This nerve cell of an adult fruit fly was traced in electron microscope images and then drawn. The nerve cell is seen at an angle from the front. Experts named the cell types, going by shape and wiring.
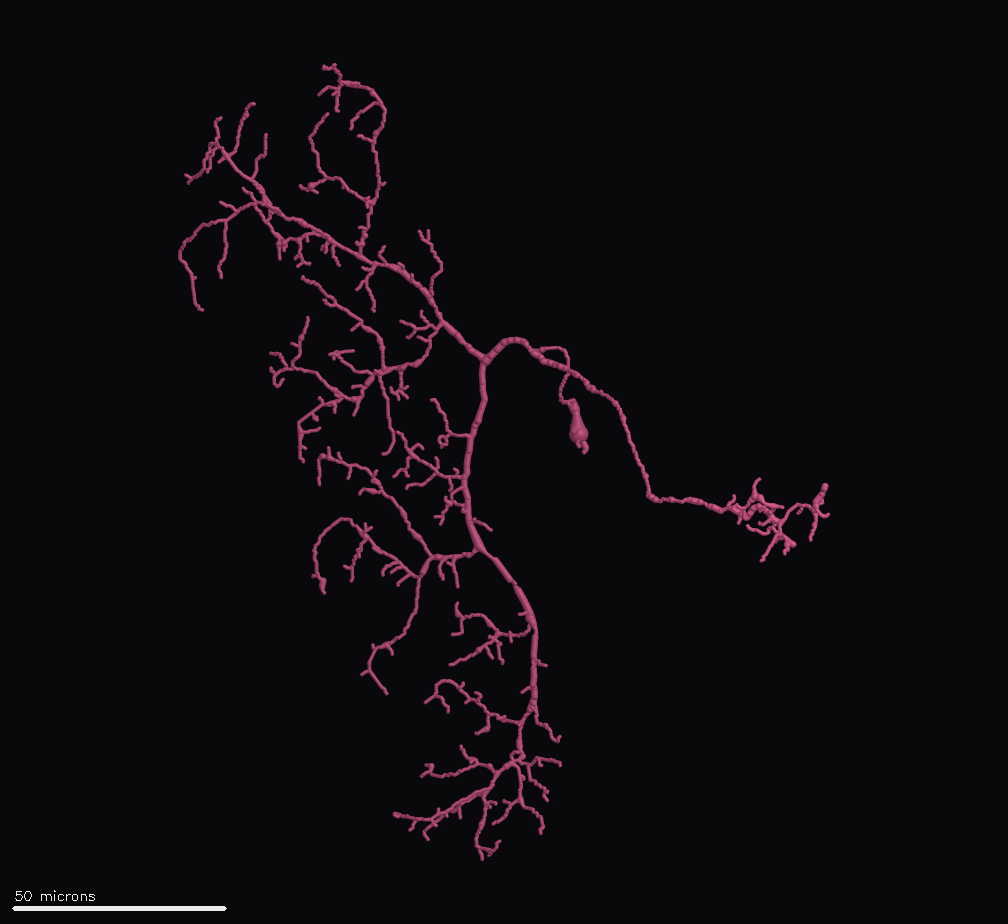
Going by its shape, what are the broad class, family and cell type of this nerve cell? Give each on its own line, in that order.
visual projection neuron
VST
VST2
